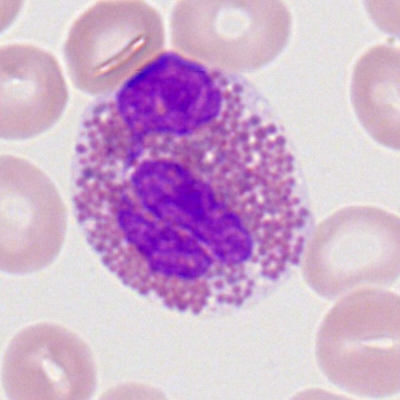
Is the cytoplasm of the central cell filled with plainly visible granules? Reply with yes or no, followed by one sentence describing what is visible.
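Yes. The cytoplasm is packed with coarse round orange-pink granules.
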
